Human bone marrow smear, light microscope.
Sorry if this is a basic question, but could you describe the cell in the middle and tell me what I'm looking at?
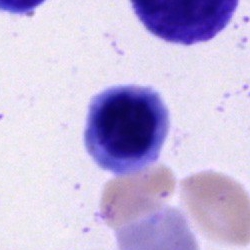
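Around the nucleus the cytoplasm forms only a narrow rim, and no granules are visible in it. The outline is smooth and roughly round. Chromatin stains dark purple and looks dense. Answer: erythroblast.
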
